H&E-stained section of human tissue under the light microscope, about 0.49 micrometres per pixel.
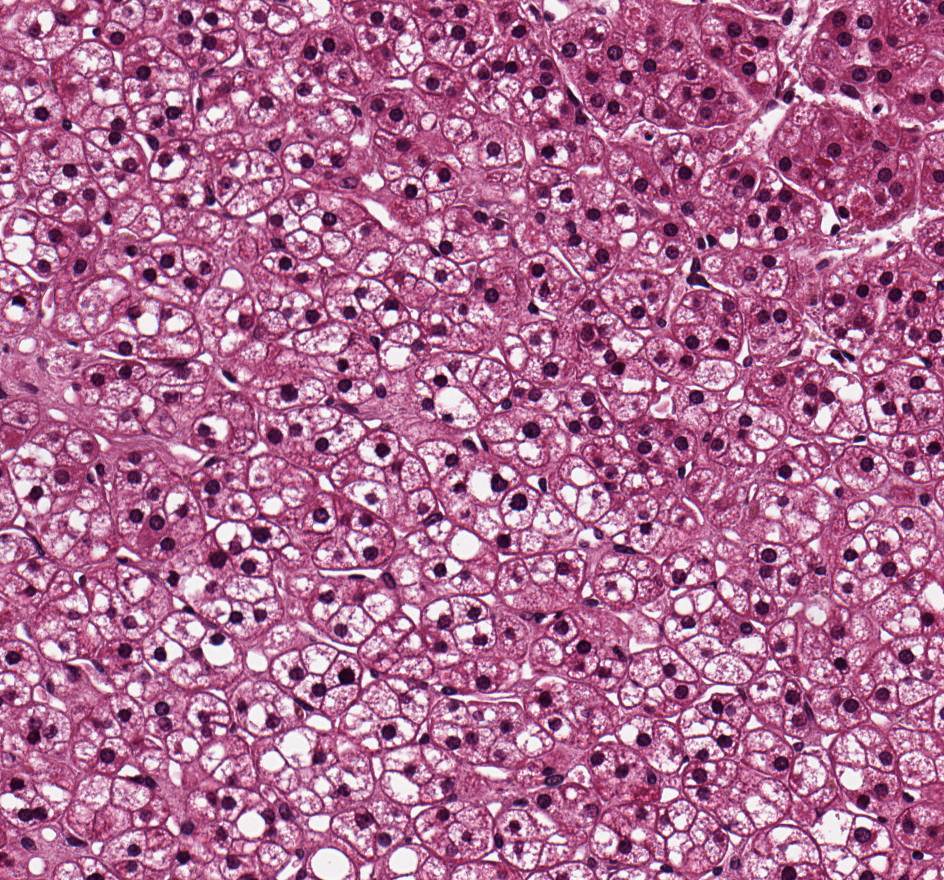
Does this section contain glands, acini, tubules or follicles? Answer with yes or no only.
No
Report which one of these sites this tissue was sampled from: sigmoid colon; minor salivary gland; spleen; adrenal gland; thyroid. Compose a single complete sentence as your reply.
A specimen of the adrenal gland is what this section contains.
